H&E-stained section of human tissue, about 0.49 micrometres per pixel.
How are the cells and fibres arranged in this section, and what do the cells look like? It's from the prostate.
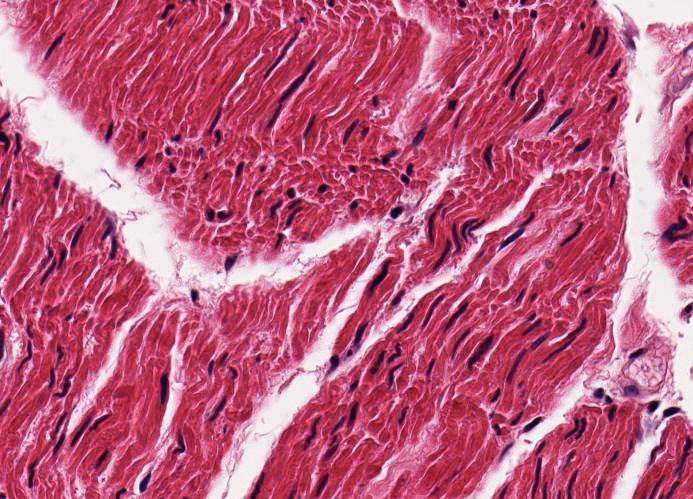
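Look at the fibre cytoplasm: deep pink, with no cross-striations. In the upper middle, a group of fibres is cut across, giving small rounded profiles, some with a central dark nucleus. Notice too that no epithelium, glands or fat cells appear.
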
